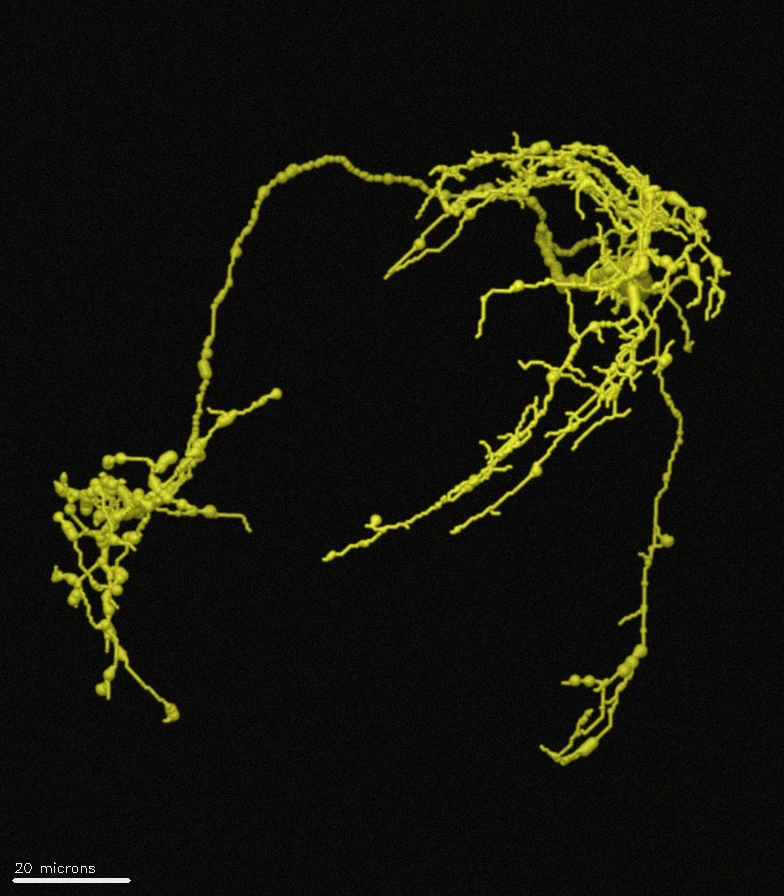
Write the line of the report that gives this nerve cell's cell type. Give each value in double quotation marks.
"CL107"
